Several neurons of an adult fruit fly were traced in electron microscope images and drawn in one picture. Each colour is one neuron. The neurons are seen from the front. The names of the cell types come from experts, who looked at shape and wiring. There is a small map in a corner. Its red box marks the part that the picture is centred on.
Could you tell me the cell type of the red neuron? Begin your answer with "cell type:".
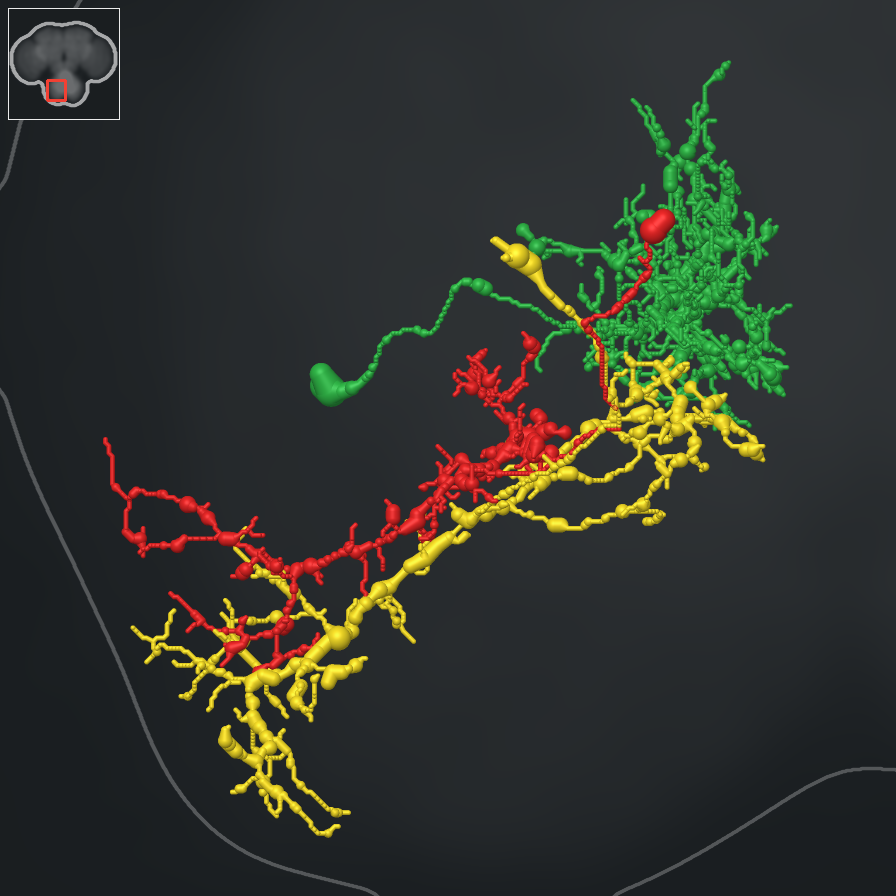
cell type: IN09A074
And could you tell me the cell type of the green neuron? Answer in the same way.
cell type: IN09A027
